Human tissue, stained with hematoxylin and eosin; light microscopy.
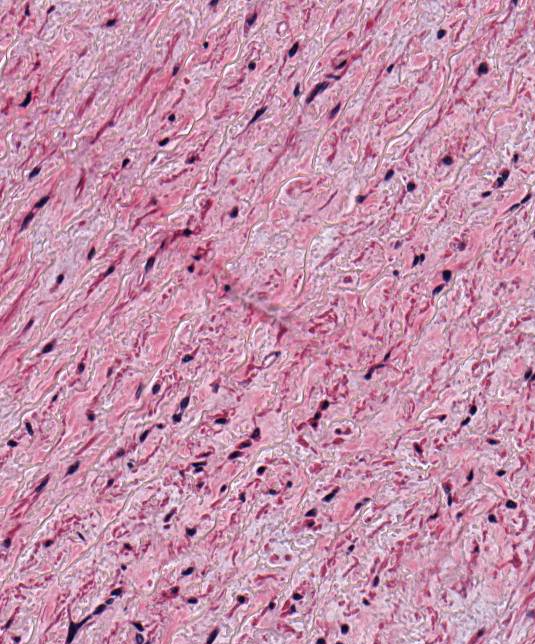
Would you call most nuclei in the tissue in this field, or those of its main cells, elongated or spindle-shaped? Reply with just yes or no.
Yes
